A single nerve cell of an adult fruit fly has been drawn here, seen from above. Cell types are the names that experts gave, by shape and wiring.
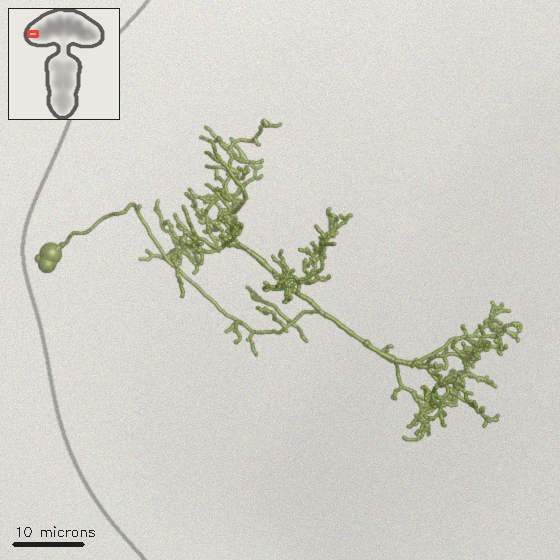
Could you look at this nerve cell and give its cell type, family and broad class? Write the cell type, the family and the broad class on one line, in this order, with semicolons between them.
Mi14; Mi; optic-lobe intrinsic neuron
